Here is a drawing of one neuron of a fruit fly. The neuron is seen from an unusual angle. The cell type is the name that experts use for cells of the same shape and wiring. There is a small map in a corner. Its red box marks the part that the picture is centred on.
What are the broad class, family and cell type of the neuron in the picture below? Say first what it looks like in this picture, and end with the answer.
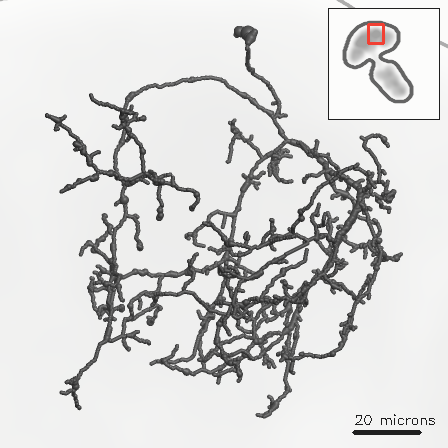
It is in the brain and does not reach the nerve cord. The cell body is at the top of the picture. By the scale bar it is about 120 microns tall in this view. Its broad class is central-brain intrinsic neuron. The family is hemilineage VLPa1_lateral. The cell type is CB4166.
